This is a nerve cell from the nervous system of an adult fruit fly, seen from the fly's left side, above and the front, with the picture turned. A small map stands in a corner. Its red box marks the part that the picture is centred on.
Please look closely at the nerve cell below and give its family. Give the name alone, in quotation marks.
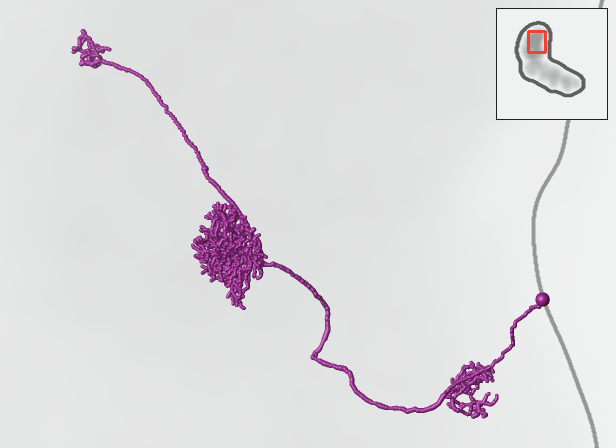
"class CX"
